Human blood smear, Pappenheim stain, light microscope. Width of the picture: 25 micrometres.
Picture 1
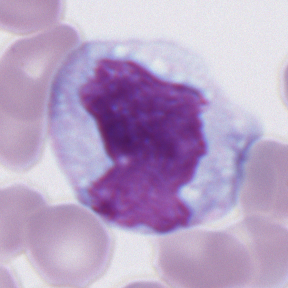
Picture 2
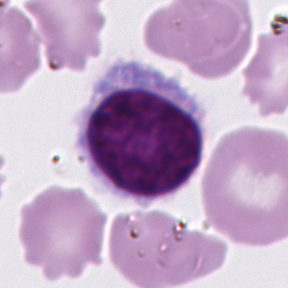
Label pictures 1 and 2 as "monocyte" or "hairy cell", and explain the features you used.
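The hairy cell's the one in picture 2, and picture 1 is the monocyte. Quickest tell is the nucleus: the monocyte's is a single irregular, folded mass rather than separate lobes, with a deep notch in its left side.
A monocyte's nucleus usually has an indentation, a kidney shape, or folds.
The hairy cell's nucleus, on the other hand, is round to slightly oval with no indentation, measures about 10 by 9 micrometres, fills about 70% of the cell's area, and shows no nucleoli.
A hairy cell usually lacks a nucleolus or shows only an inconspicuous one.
Then check the edge: the monocyte is roughly oval with a smooth margin, while the hairy cell, about 12 micrometres across, has a ragged cytoplasmic edge with fine hair-like projections, most marked along the top. The monocyte's cytoplasm is abundant and pale grey-blue, without any coarse orange or dark purple granules. In the hairy cell the cytoplasm has no distinct granules and no vacuoles.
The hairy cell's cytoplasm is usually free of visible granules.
Red cells lie close around the monocyte on the left, right and lower sides, and close around the hairy cell as well, though none overlaps it.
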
